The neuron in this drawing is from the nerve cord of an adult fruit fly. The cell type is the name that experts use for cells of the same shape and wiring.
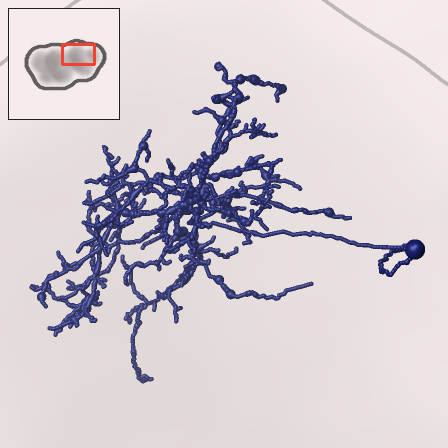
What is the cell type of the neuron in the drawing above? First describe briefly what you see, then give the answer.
In this view it is about as wide as it is tall. It is a nerve-cord intrinsic neuron. Its cell type is IN20A.22A044.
